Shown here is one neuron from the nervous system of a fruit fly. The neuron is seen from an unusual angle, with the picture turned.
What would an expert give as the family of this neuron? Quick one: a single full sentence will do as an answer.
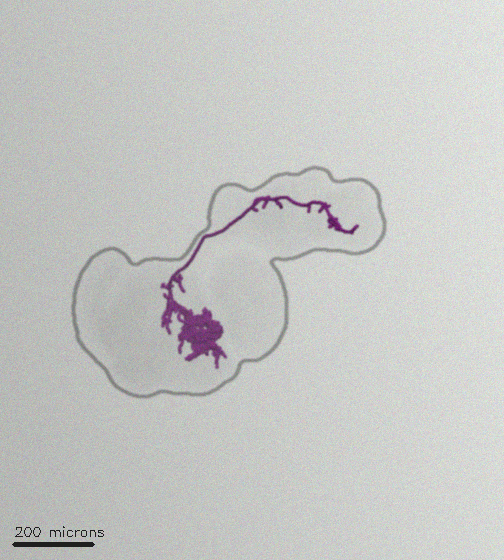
The family designation of this neuron is hemilineage SMPpv2_ventral.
